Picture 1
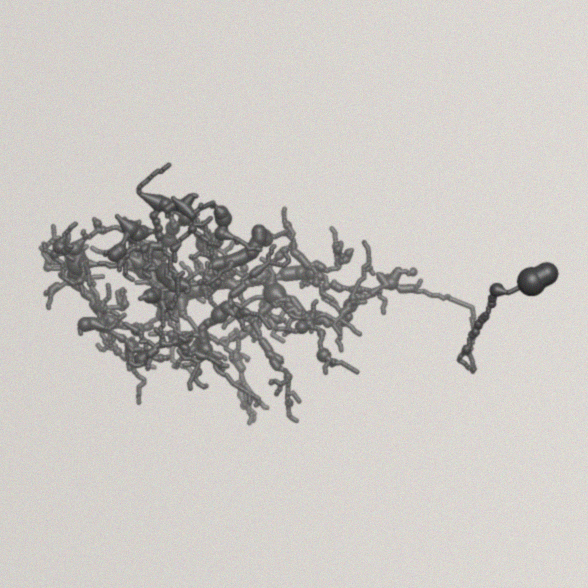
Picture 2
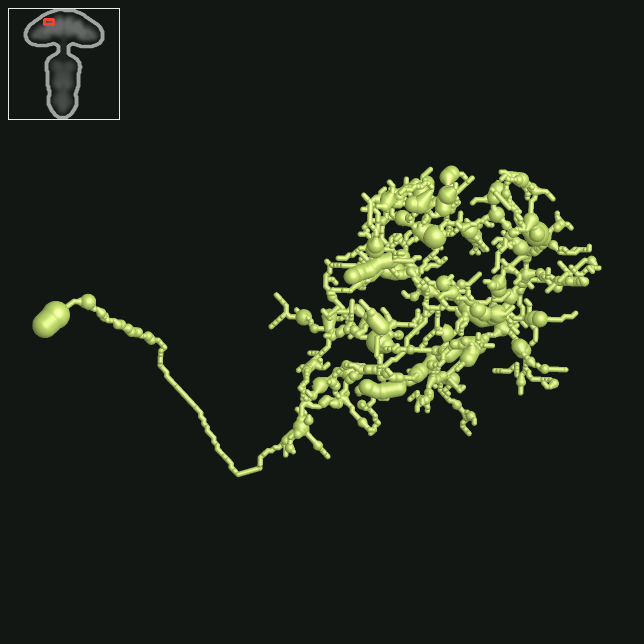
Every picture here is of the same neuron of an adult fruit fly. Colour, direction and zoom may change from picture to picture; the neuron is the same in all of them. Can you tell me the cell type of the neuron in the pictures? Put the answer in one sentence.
The cell type is AVLP379.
